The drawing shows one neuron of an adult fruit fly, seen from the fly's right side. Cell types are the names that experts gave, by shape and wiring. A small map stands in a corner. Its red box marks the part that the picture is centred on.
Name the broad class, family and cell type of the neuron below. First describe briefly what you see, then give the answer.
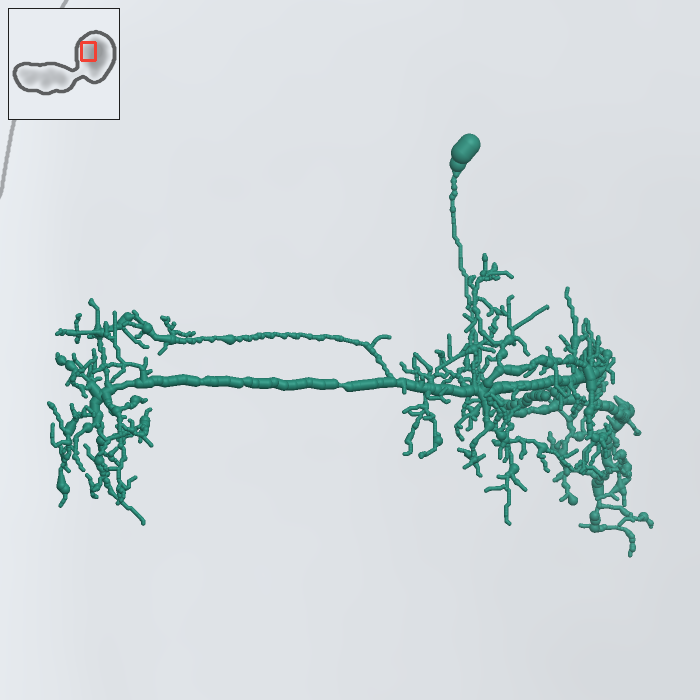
More than a hundred branch ends can be seen. As drawn here it is wider than it is tall. Its broad class is visual projection neuron. The family is hemilineage VPNd1. Its cell type is LPLC4.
